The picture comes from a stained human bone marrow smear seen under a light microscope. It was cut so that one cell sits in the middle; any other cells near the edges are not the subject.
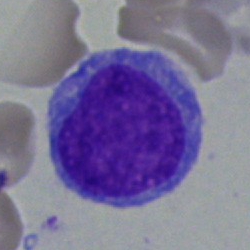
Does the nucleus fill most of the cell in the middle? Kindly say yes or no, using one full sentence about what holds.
Yes, the nucleus occupies most of the cell, leaving scant cytoplasm.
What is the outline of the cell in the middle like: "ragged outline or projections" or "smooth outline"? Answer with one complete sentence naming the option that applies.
The border of this cell is smooth and even.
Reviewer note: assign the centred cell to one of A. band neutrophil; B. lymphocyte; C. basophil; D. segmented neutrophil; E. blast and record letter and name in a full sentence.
The central cell in this crop is a blast, corresponding to option E, the correct option.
